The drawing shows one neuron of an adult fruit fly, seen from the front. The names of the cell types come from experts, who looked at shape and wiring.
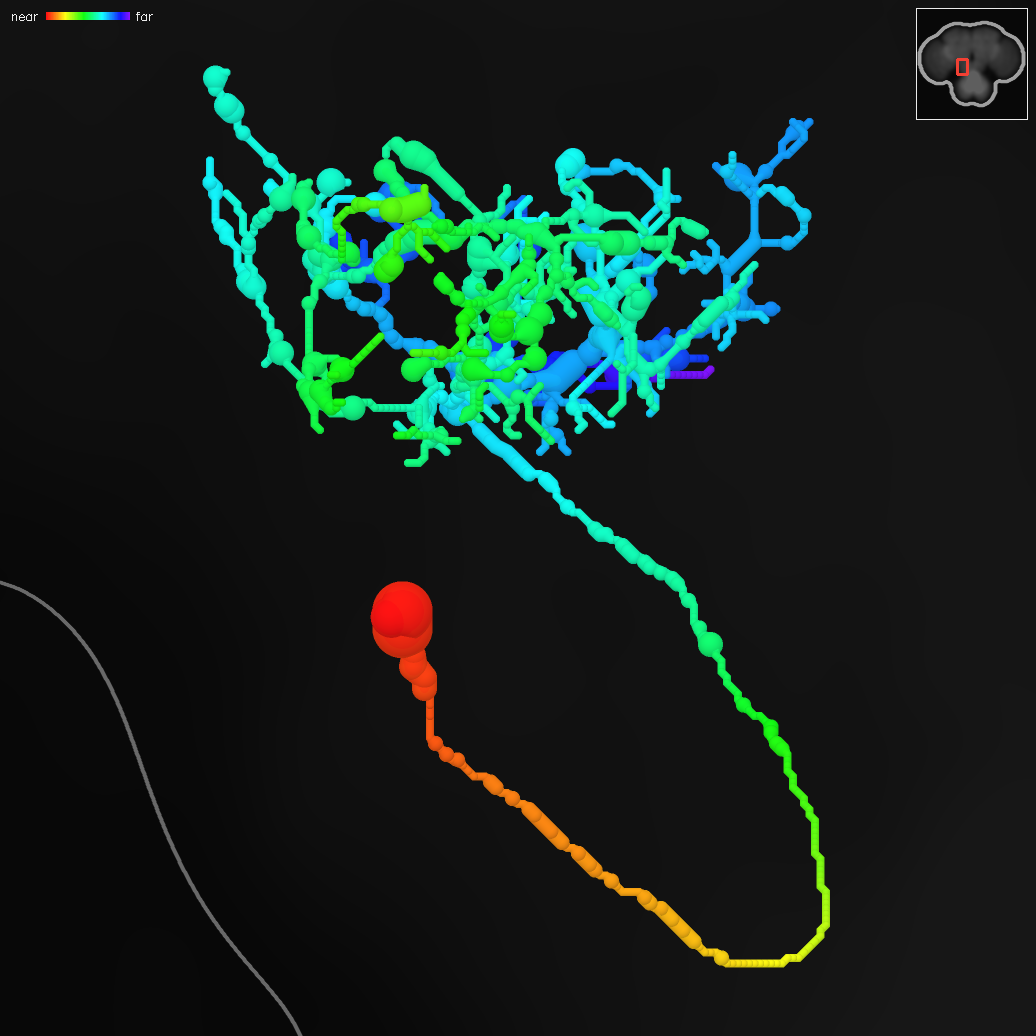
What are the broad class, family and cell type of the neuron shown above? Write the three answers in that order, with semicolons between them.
central-brain intrinsic neuron; hemilineage MD3; AMMC030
